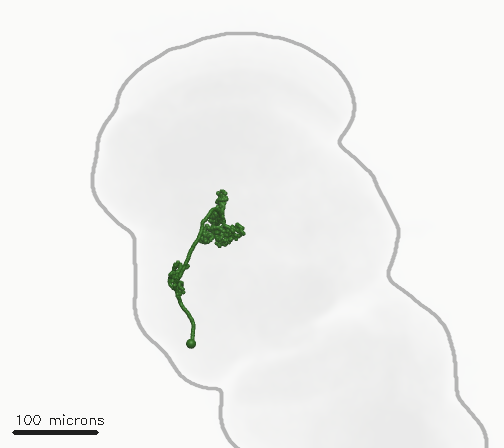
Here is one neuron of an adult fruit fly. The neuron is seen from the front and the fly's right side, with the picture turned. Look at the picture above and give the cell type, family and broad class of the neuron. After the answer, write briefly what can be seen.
The cell type is FB2I_a. Its family is hemilineage DL1_dorsal. This is a central-brain intrinsic neuron. Its cell body lies at the bottom of the picture. From top to bottom in the picture it spans about 190 microns.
